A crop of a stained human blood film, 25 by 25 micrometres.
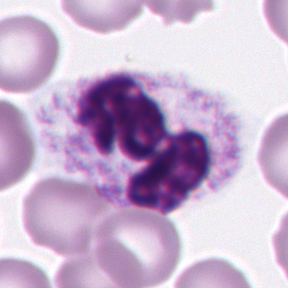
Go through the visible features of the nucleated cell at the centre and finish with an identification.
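My eye goes to the nucleus: it is divided into curved lobes that run diagonally from upper left to lower right, and I can't make out any nucleoli in it. Fine lilac granules are scattered all through the cytoplasm, and I find no vacuoles there. It is a segmented neutrophil.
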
